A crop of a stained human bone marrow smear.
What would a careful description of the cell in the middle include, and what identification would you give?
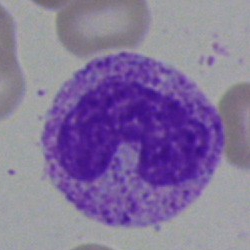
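The cell has a round, smooth outline. Its nucleus is kidney-shaped, with the indentation opening downward. The chromatin stains dark purple and is coarsely clumped, and no nucleoli can be seen. It is a band neutrophil.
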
